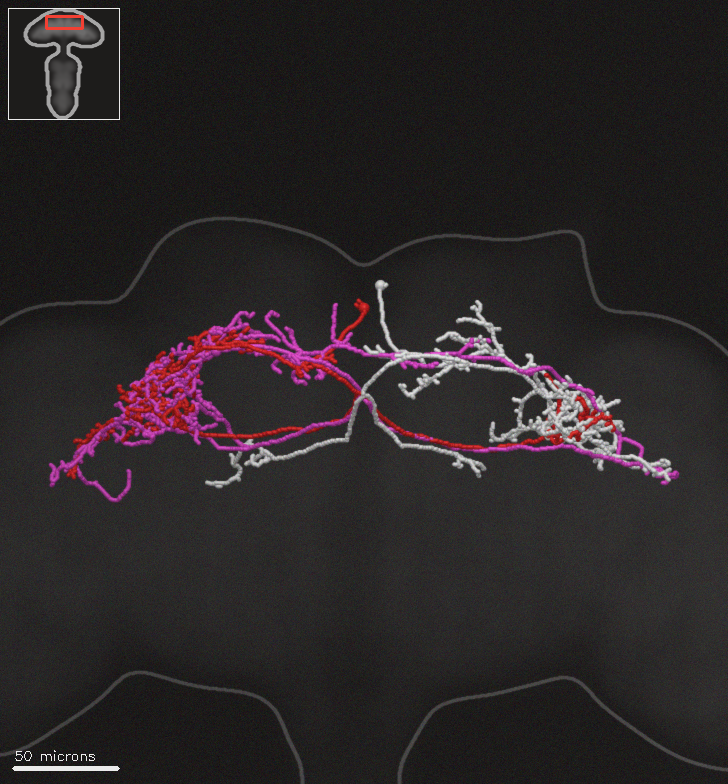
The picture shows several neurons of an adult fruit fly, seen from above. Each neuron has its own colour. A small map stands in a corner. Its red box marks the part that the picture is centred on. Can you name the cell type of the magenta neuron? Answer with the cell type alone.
SIP122m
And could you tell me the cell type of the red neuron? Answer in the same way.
SIP103m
